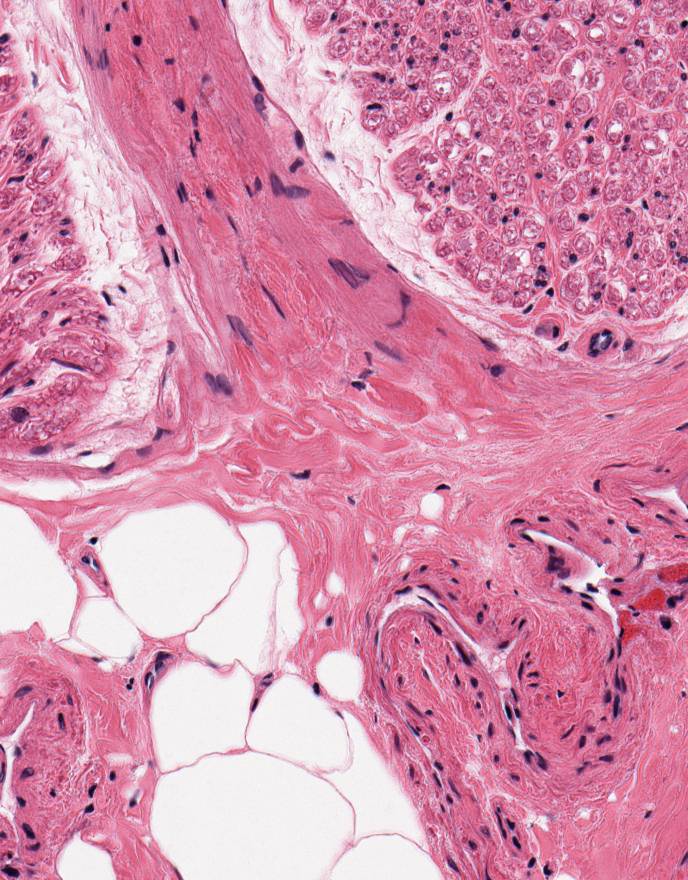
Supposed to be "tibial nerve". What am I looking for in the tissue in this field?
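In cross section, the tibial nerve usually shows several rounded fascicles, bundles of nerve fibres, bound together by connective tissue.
Fits tibial nerve: upper right, a large fascicle cut across, many small rounded fibre profiles packed together. Sparse small dark nuclei among those profiles. Also present: adipocytes lower left, large empty polygonal spaces with thin pink walls. Small cluster of bright red erythrocytes at right edge, lower half.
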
